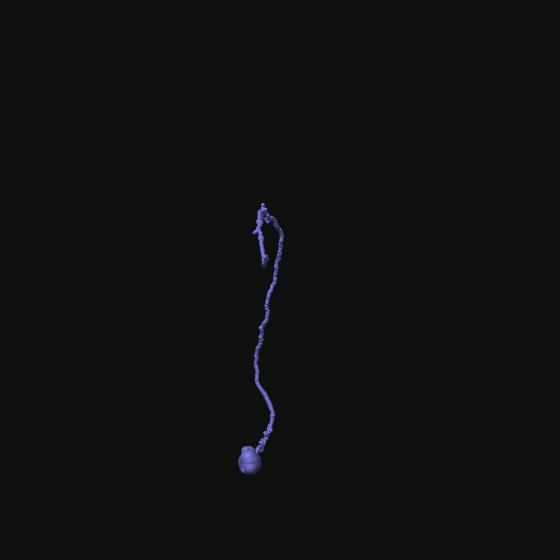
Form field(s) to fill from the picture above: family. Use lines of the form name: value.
family: hemilineage 27X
